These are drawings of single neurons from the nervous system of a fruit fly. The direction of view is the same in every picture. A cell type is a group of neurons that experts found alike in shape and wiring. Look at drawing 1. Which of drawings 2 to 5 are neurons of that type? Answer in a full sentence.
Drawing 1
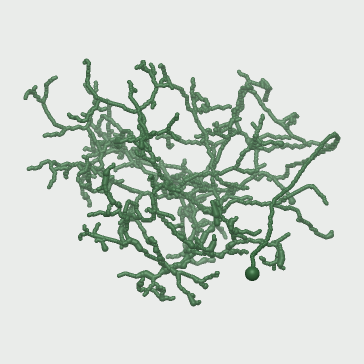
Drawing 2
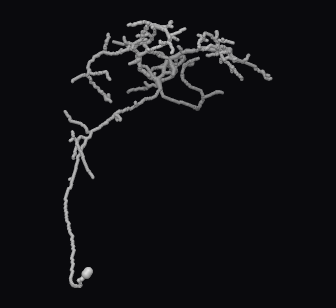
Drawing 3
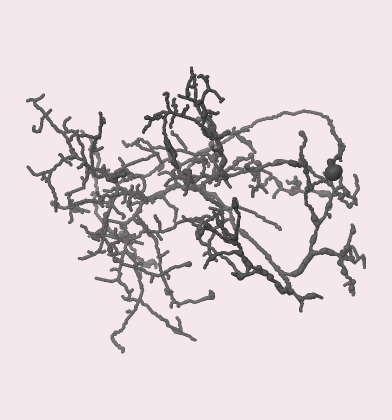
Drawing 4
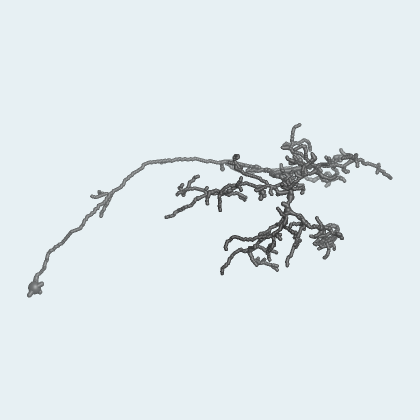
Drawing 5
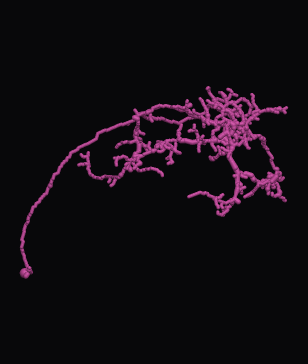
Drawing 3 is of the same cell type.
